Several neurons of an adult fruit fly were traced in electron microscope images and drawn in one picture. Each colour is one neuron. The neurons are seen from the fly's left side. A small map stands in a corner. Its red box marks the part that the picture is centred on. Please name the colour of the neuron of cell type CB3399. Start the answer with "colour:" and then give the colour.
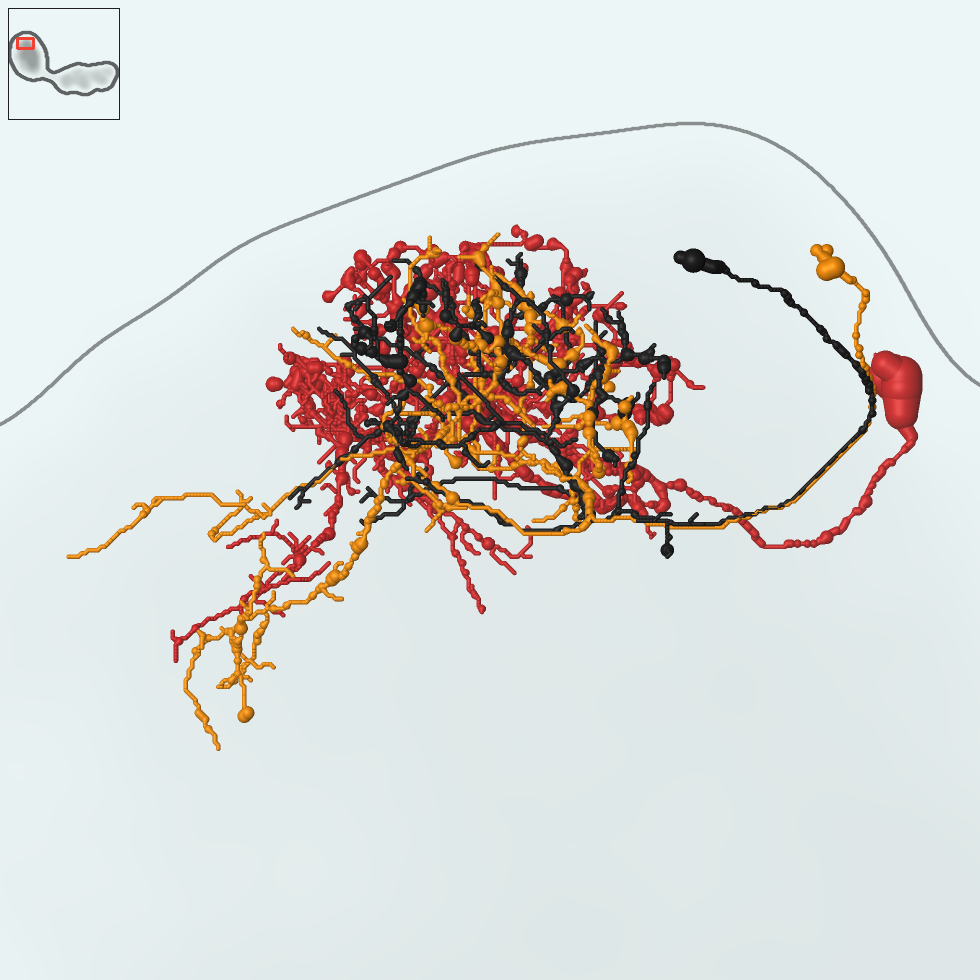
colour: black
